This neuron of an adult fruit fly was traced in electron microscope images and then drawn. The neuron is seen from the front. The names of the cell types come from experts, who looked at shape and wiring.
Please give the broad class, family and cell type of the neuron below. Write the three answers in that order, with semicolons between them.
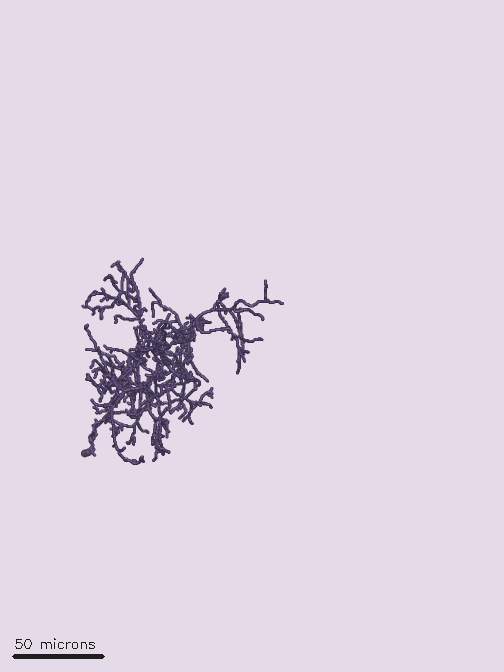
nerve-cord intrinsic neuron; hemilineage 21A; IN21A020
